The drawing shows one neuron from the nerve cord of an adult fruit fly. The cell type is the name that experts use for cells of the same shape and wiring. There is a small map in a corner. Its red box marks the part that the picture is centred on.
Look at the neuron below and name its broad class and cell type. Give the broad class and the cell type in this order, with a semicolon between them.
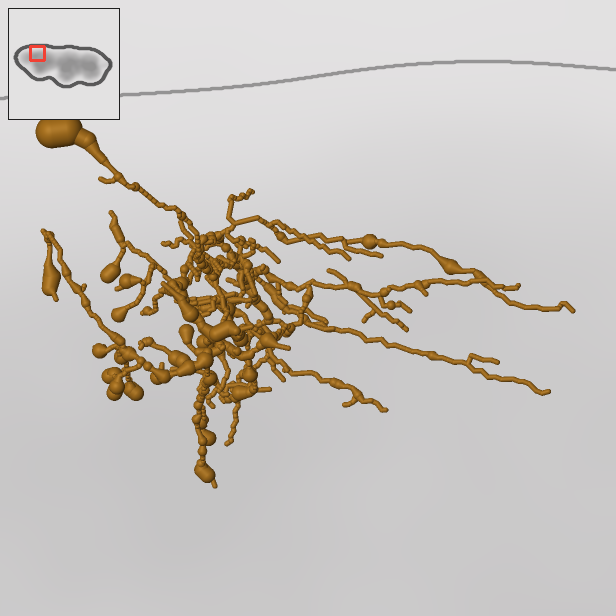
nerve-cord intrinsic neuron; INXXX444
